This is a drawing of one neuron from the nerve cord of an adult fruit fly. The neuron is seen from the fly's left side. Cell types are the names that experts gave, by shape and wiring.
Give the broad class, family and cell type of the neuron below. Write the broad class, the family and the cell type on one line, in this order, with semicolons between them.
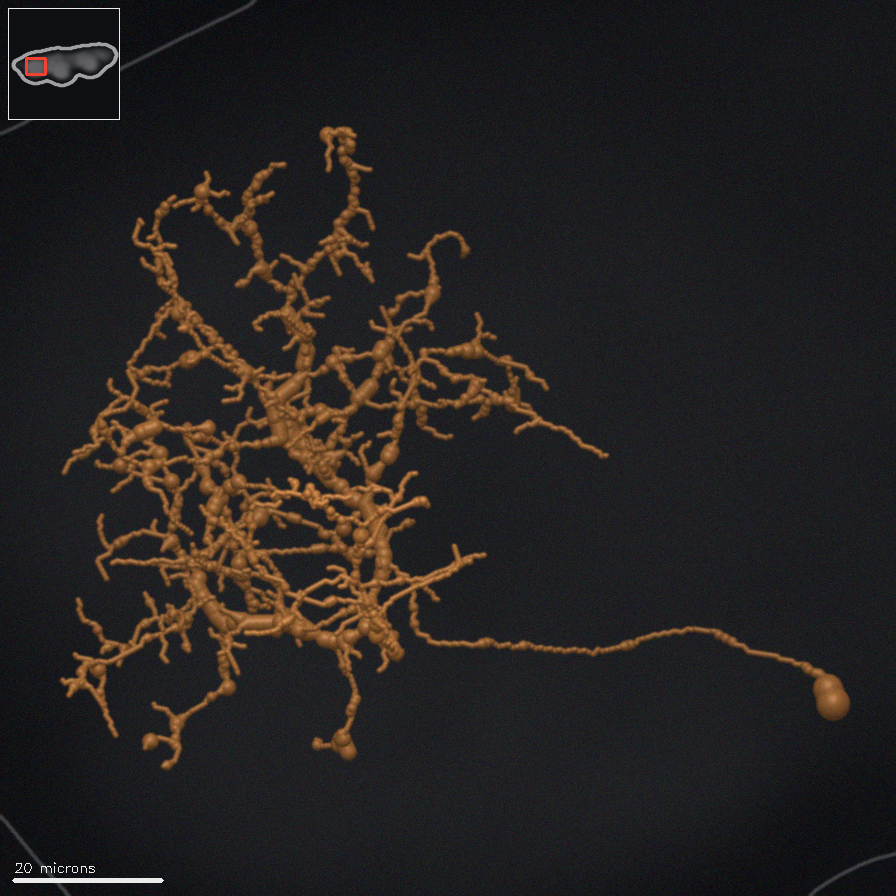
nerve-cord intrinsic neuron; hemilineage 20A.22A; IN20A.22A018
